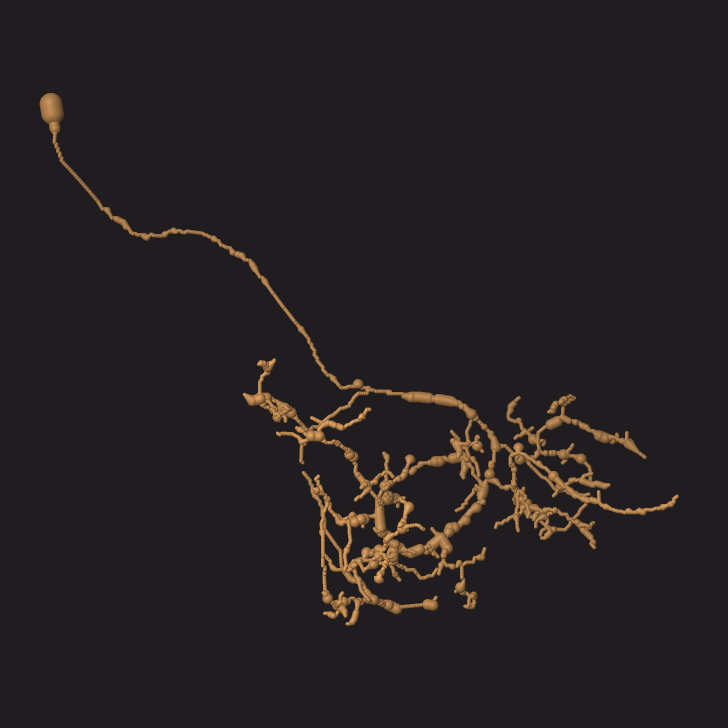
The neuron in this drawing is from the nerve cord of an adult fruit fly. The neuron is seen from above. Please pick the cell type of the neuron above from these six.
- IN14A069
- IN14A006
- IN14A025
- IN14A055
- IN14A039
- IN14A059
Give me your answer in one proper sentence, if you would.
Regarding its cell type, the neuron is IN14A069.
